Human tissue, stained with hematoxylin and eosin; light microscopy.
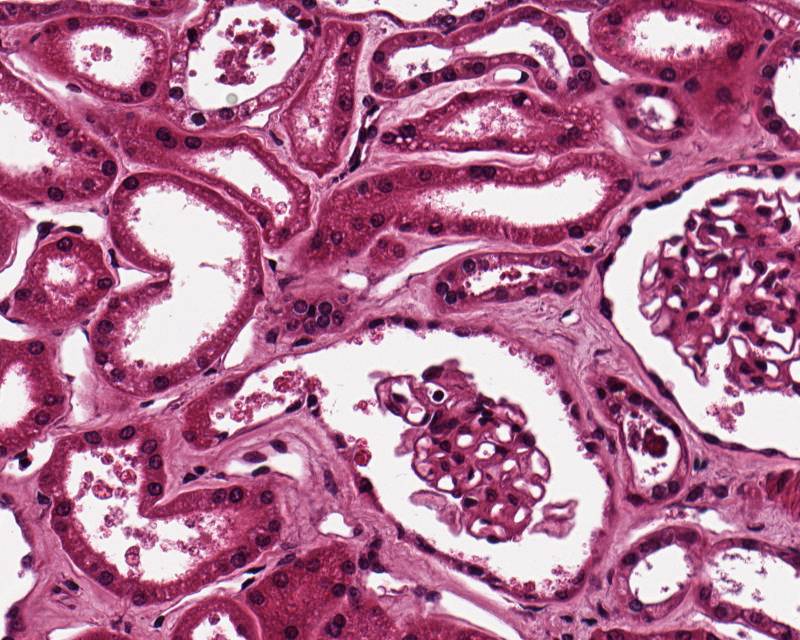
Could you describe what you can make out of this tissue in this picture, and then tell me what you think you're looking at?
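Closely packed tubules, cut in round and elongated profiles, fill most of the field, as far as I can see. Two glomerular tufts stand out, one at the lower centre and one at the right edge. The tubules have a single layer of cuboidal cells with pink granular cytoplasm and round, dark-staining nuclei. The tissue is renal cortex.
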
